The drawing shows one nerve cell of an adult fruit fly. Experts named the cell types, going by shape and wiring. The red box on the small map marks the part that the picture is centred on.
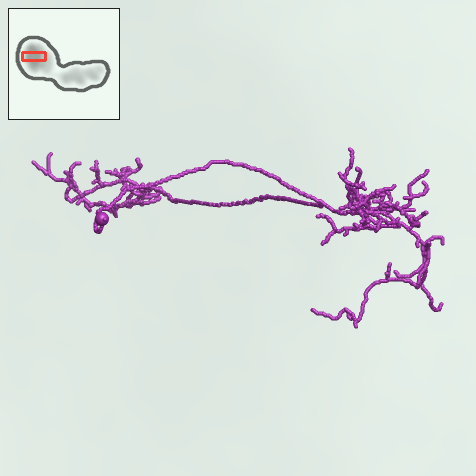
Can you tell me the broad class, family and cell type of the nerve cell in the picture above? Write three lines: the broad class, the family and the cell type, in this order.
central-brain intrinsic neuron
hemilineage VLPa2
CB1428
